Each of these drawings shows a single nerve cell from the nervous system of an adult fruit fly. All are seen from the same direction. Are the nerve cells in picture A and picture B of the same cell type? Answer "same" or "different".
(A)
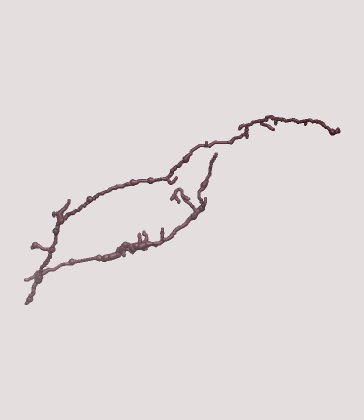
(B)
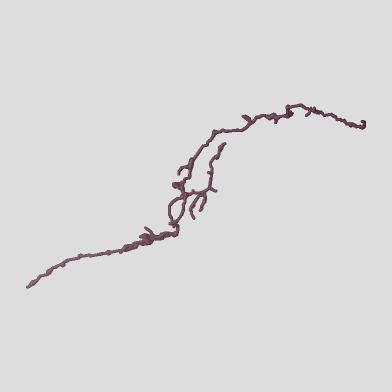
same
